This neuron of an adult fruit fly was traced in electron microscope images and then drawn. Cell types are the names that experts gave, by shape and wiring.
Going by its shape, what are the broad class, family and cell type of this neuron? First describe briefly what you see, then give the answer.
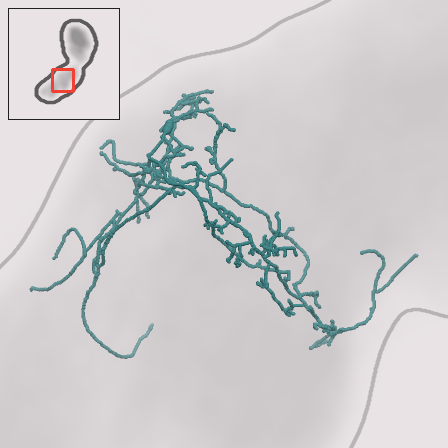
Dozens of branch ends can be seen. As drawn here it is wider than it is tall. It is a nerve-cord intrinsic neuron. Its family is hemilineage 17A. The cell type is IN17A072.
